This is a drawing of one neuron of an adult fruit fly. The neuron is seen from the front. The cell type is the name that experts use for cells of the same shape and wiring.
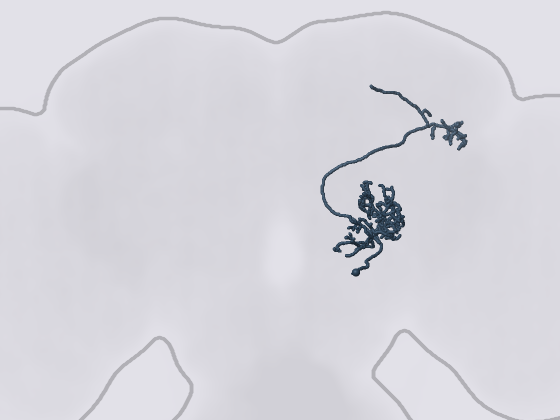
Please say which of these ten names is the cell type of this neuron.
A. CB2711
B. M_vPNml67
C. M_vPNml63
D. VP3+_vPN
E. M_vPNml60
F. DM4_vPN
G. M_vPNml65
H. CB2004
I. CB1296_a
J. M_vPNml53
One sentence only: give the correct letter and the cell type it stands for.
The neuron is of the M_vPNml65 cell type, which is option G.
